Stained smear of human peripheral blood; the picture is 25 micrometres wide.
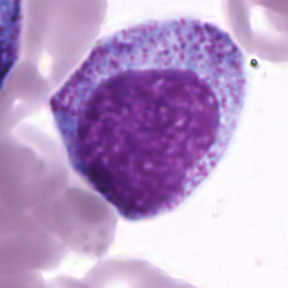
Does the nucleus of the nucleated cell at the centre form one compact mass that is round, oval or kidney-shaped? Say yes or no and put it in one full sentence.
Yes, there is a single compact nucleus of round, oval or kidney shape in the cell.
